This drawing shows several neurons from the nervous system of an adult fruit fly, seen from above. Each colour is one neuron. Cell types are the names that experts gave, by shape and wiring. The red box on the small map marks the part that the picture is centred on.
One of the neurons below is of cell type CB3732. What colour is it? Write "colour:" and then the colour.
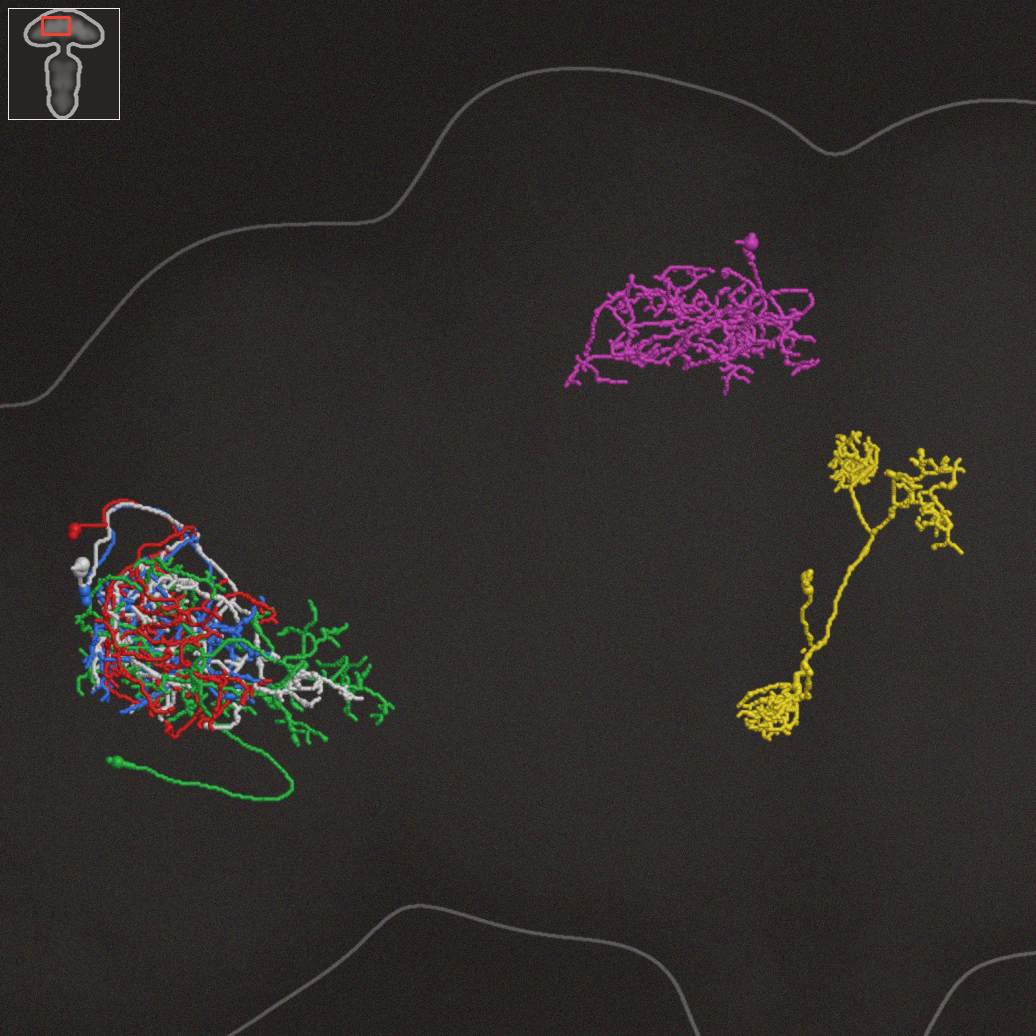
colour: white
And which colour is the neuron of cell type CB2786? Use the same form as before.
colour: green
